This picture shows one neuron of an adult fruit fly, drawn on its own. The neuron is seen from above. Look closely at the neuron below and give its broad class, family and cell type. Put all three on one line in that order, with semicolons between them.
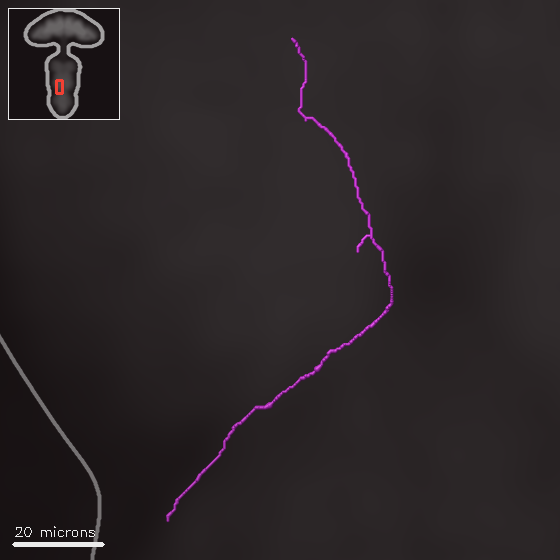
sensory neuron entering the nerve cord; class mechanosensory tactile; SNta19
